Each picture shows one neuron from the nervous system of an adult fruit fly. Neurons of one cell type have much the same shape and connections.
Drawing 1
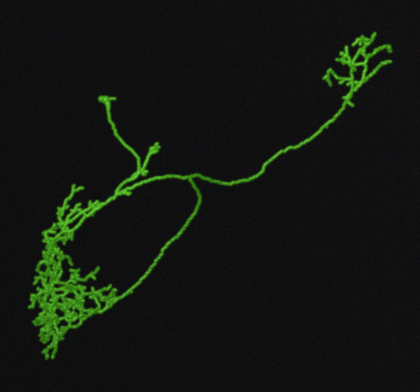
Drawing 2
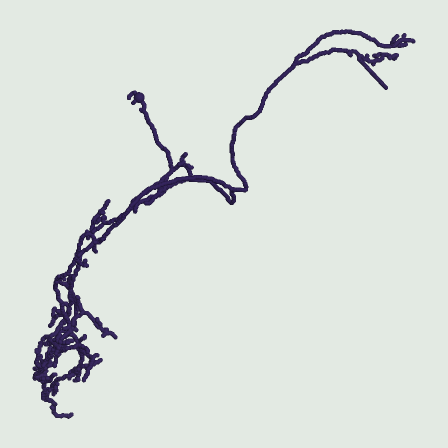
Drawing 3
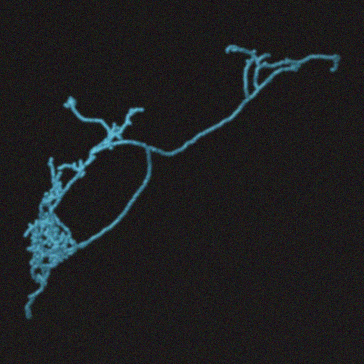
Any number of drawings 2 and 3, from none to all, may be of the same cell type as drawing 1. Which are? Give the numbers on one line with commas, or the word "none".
3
